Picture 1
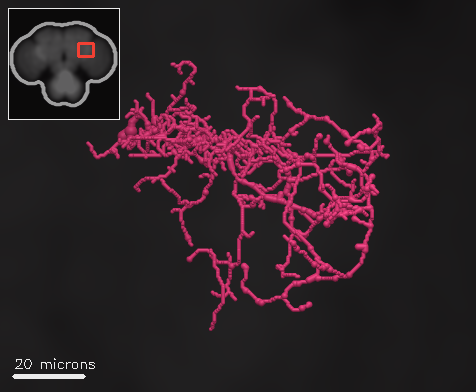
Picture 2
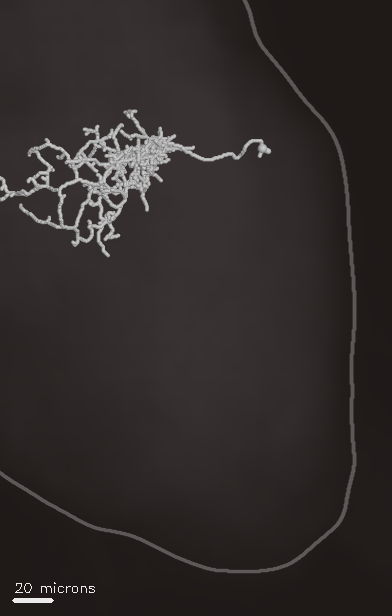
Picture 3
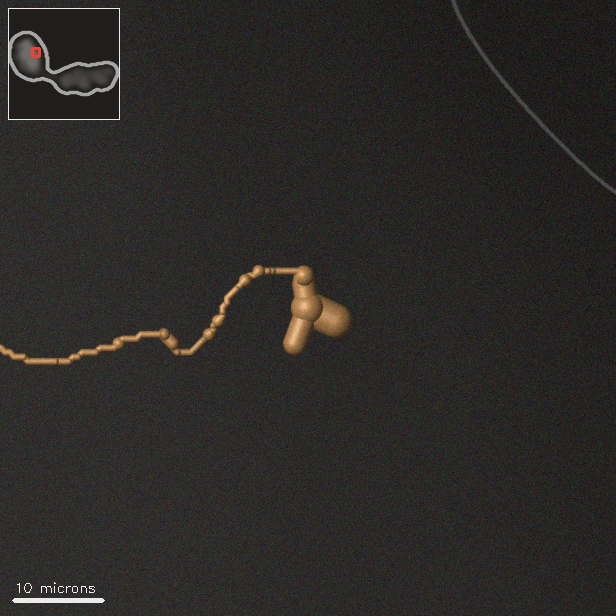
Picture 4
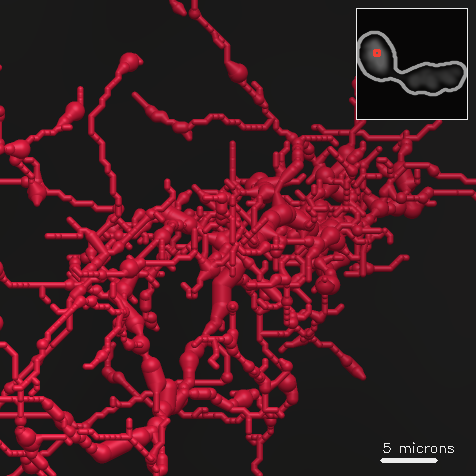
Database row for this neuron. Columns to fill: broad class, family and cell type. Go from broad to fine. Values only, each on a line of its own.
central-brain intrinsic neuron
hemilineage VLPp&l1_anterior
PVLP099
